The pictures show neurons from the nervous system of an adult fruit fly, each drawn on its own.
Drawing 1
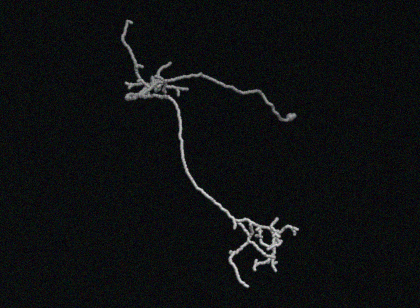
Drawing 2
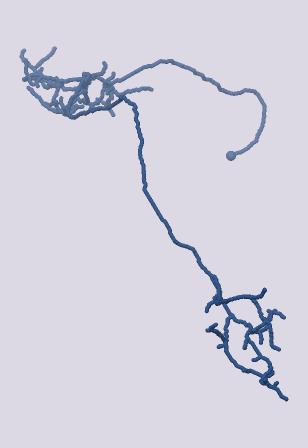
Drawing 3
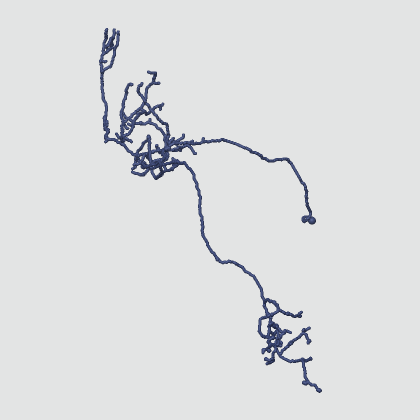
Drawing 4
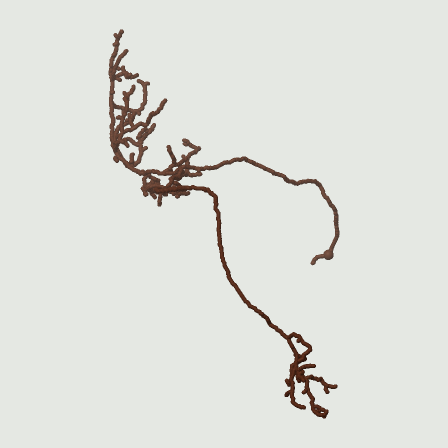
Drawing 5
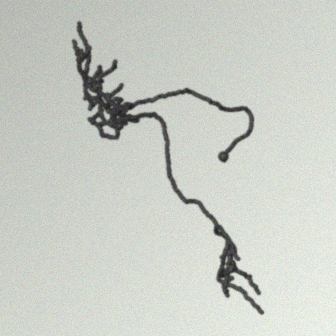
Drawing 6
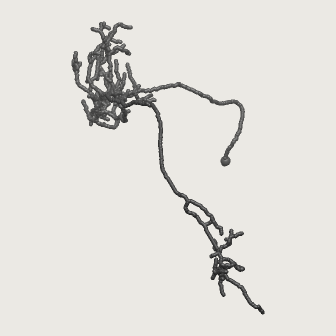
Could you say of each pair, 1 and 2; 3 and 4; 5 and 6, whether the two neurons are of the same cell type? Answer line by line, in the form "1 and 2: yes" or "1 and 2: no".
1 and 2: no
3 and 4: yes
5 and 6: yes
